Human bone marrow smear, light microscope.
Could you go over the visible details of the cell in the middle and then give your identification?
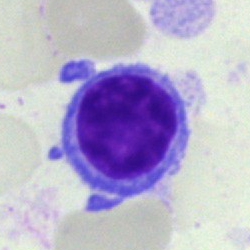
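Outline round. Cytoplasm blue, no granules visible. Small blue blebs project from the surface at upper left and at the bottom. Lymphocyte.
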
